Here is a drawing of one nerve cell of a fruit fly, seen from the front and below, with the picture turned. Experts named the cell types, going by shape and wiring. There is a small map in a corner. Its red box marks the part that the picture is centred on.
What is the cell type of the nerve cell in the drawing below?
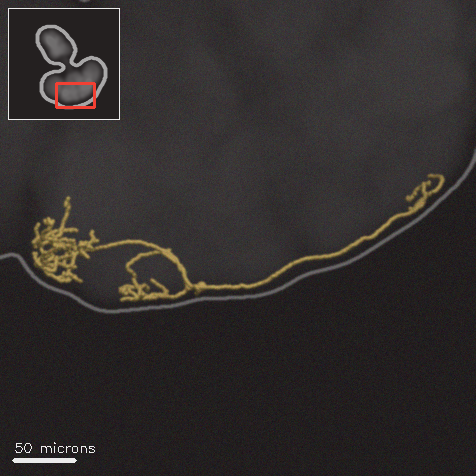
CB3374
